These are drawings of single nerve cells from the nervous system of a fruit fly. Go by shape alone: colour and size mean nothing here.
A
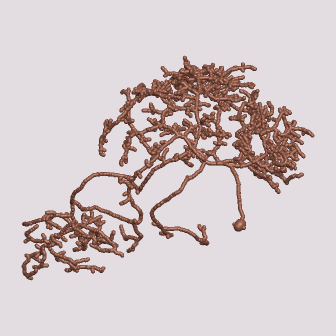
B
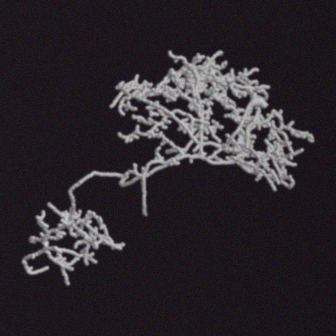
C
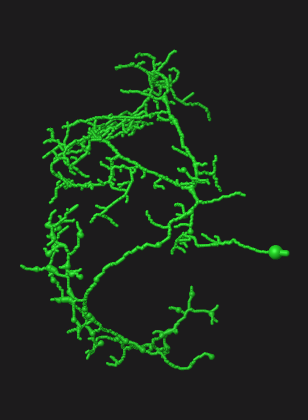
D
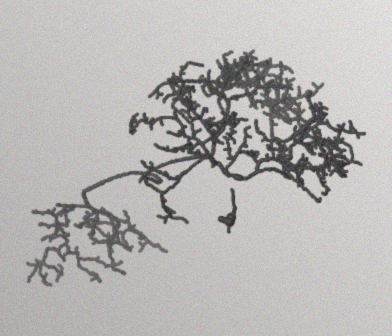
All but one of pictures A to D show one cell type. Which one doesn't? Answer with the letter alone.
C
